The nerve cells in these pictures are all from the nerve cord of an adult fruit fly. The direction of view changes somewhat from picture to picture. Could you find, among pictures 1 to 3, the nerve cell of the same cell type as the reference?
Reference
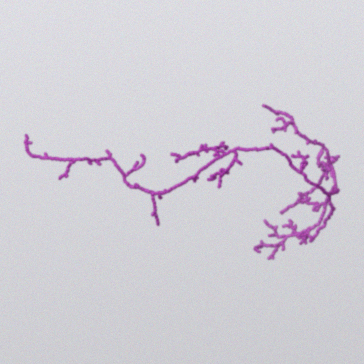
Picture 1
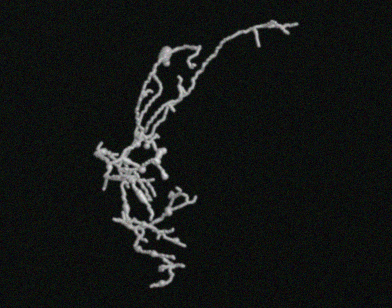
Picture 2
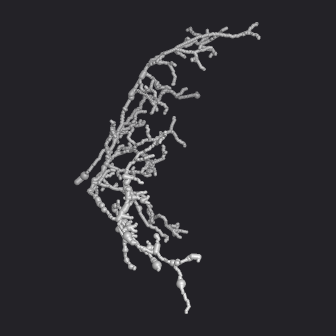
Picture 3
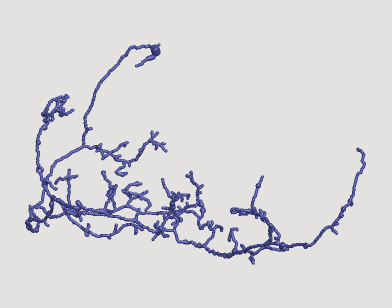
3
